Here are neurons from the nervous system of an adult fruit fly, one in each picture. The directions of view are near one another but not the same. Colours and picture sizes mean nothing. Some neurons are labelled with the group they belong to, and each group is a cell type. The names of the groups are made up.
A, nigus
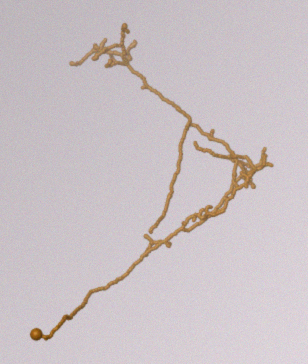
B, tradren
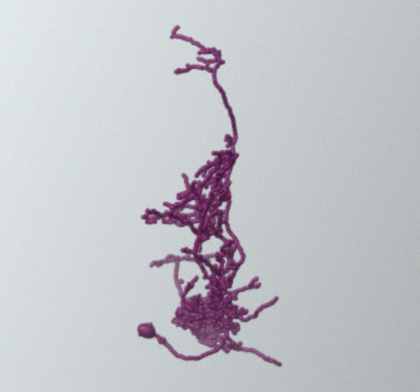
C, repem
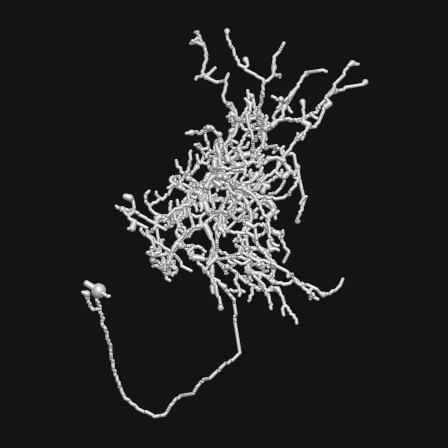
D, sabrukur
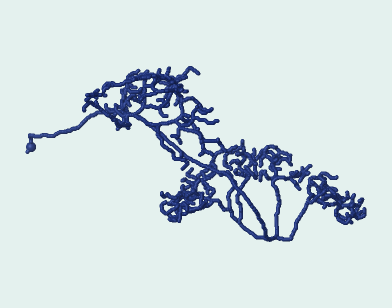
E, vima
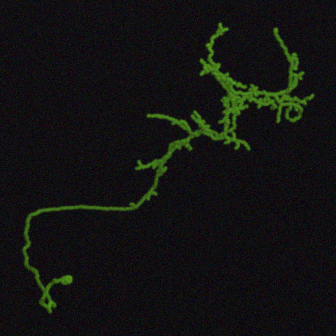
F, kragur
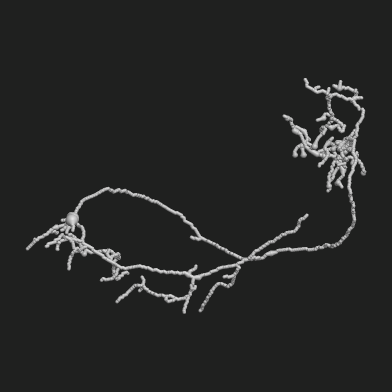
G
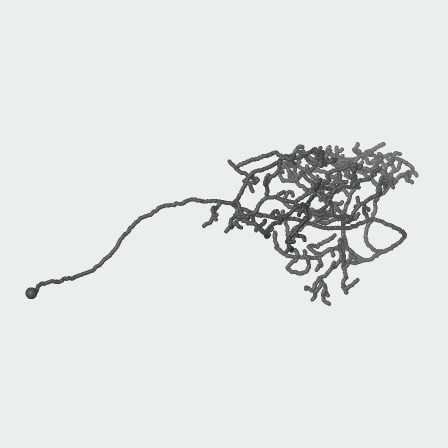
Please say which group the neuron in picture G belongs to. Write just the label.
sabrukur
